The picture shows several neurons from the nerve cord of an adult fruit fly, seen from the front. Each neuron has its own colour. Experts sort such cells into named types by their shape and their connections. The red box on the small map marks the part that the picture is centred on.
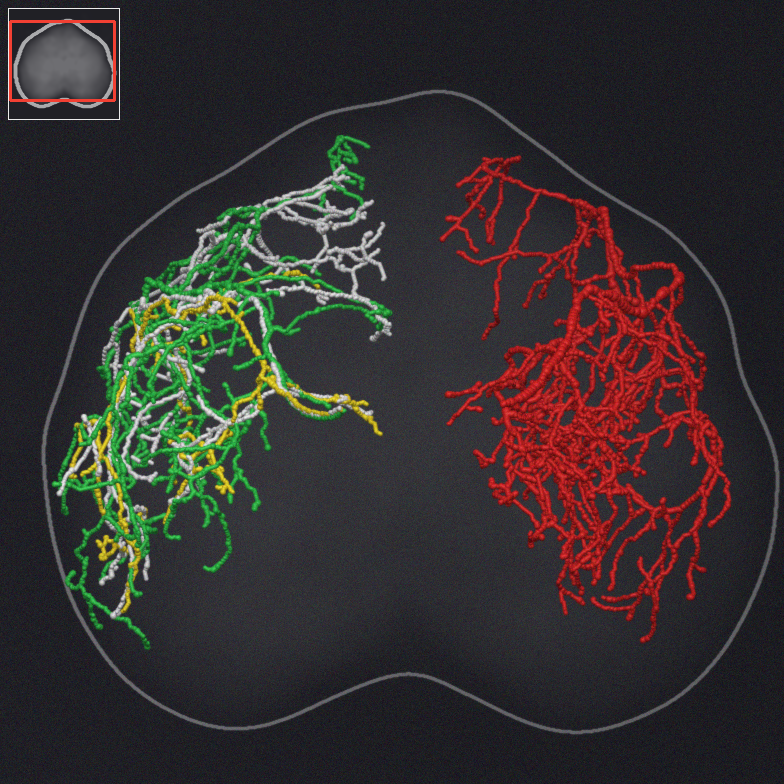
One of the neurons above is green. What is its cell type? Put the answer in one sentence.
The cell type is DNge048.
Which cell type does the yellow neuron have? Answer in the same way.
The cell type is DNge148.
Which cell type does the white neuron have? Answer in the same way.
The cell type is DNge038.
